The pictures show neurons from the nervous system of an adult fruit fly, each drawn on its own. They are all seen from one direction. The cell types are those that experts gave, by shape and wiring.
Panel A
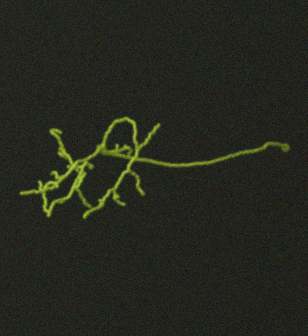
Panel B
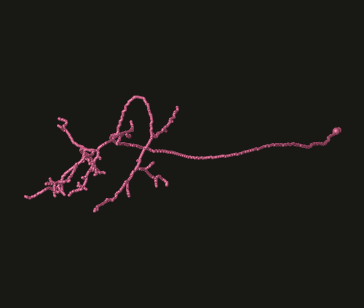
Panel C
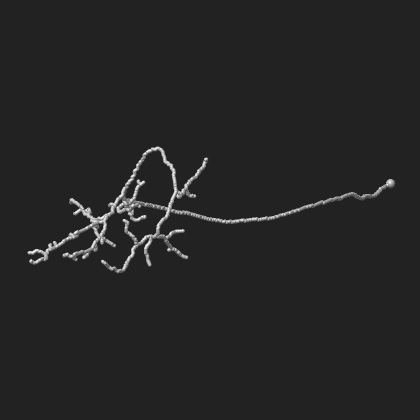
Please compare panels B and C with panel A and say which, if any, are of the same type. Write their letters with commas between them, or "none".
B, C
